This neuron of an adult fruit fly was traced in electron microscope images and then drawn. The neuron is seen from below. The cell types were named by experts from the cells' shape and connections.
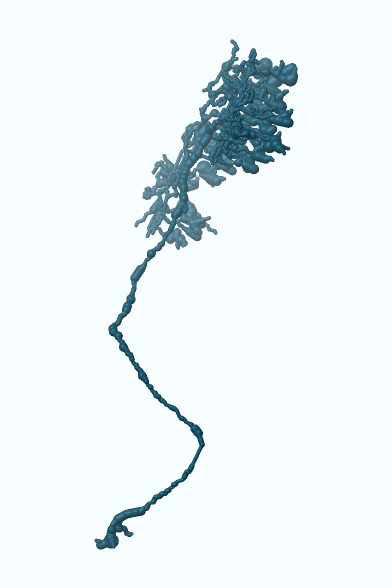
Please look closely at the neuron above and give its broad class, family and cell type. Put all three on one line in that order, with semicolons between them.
optic-lobe intrinsic neuron; Dm; Dm4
